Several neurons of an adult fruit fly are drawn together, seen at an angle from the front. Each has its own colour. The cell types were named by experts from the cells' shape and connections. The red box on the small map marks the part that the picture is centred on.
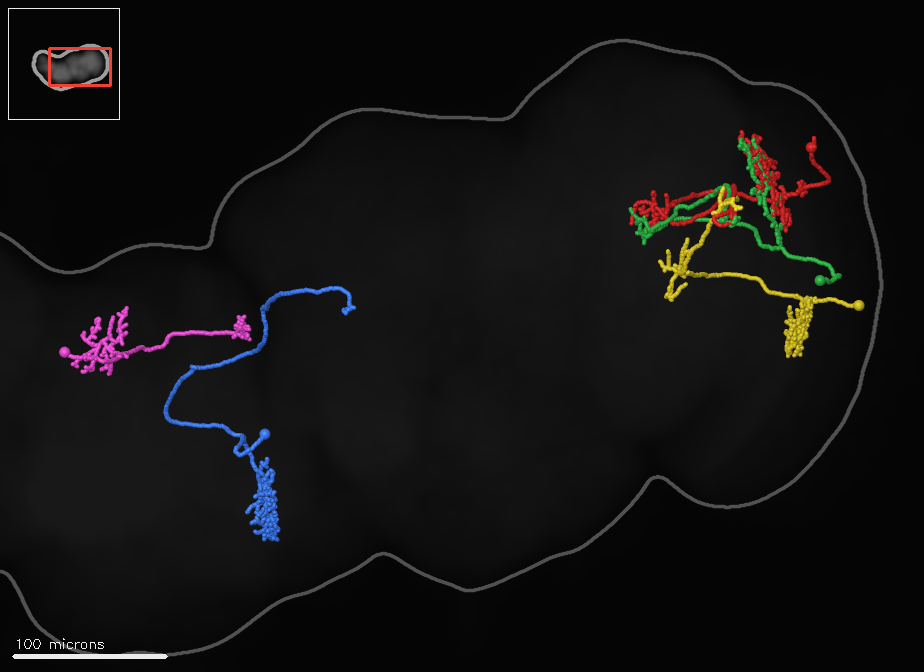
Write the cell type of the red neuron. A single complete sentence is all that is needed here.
This particular neuron has the cell type MeTu4c.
